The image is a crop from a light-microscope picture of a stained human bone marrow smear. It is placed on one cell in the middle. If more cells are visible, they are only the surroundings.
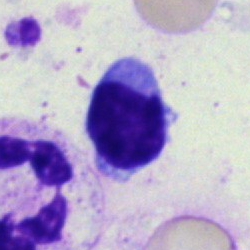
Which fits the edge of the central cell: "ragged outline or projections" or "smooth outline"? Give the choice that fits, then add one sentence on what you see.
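Ragged outline or projections. A small pale blue bleb projects from the right edge of the cell.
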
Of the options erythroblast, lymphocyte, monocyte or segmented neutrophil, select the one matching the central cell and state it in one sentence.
The target cell in the middle of the crop is a lymphocyte.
